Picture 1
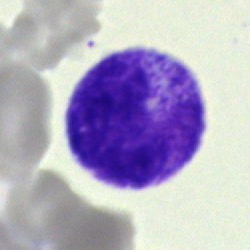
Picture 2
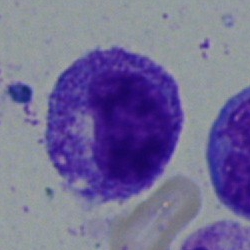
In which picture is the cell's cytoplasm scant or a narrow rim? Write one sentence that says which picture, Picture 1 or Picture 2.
Picture 1 holds the cell with no more than a narrow rim of cytoplasm.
